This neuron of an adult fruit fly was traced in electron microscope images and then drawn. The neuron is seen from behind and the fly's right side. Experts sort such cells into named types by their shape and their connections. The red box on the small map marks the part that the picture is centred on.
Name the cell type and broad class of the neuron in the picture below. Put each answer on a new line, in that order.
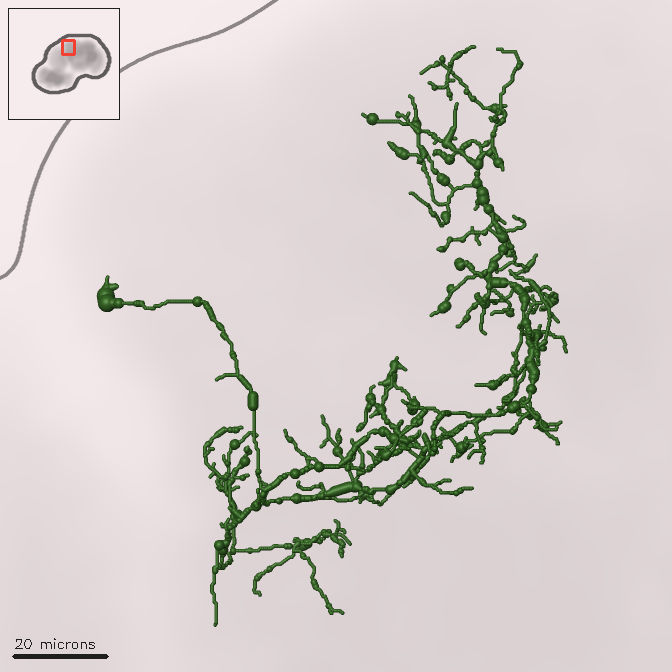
CL149
central-brain intrinsic neuron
